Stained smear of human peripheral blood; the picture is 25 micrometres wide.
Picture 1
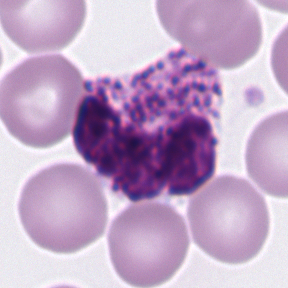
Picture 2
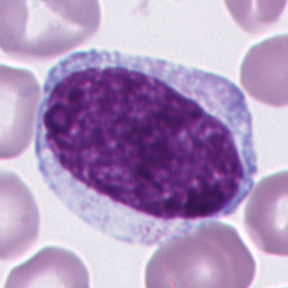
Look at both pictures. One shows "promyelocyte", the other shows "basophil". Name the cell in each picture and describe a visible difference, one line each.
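In picture 1 we see a basophil: The nucleus is divided into several connected lobes.
In picture 2 we see a promyelocyte: The nucleus is a smooth oval with no indentation or lobes.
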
